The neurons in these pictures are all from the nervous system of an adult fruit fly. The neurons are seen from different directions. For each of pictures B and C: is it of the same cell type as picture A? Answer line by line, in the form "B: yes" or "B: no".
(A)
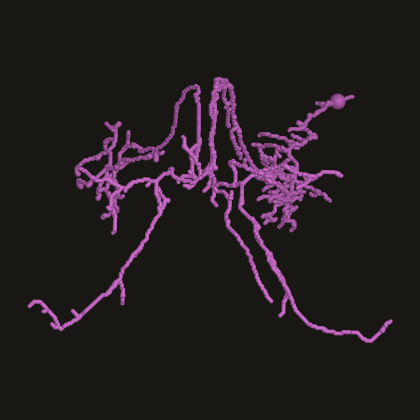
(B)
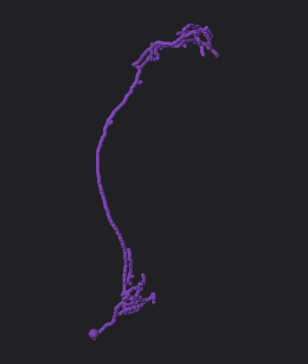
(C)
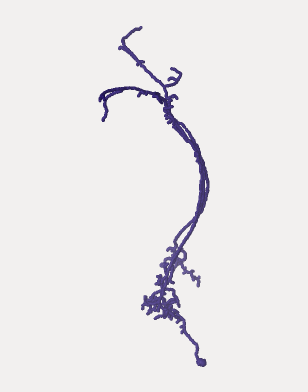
B: no
C: yes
